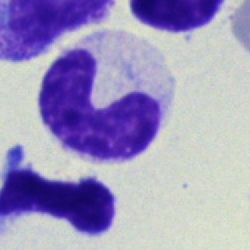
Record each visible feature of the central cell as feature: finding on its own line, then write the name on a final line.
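Outline: round and smooth
Nucleus: a horseshoe with a deep indentation
Indentation: opening toward the upper right
Cytoplasm: free of coarse dark granules
Cell type: band neutrophil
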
